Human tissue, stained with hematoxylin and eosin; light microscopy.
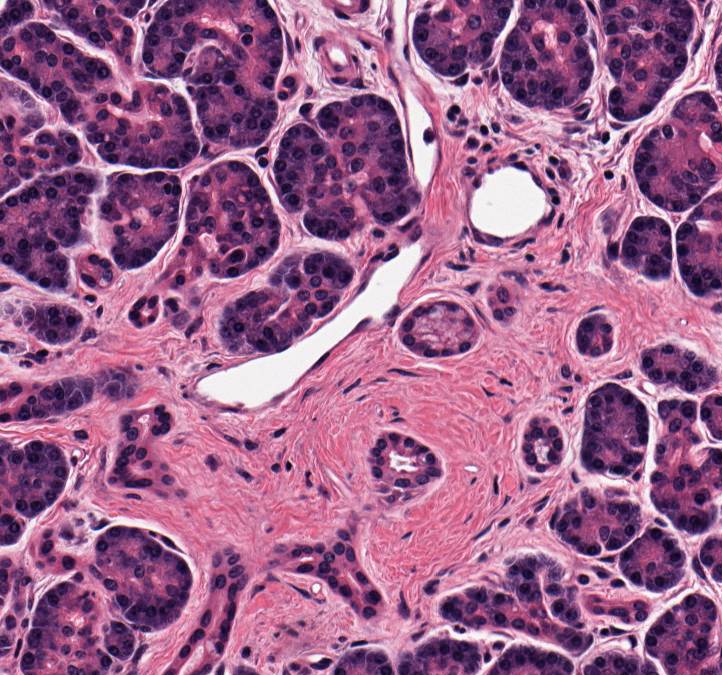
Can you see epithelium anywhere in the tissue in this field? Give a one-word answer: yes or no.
Yes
